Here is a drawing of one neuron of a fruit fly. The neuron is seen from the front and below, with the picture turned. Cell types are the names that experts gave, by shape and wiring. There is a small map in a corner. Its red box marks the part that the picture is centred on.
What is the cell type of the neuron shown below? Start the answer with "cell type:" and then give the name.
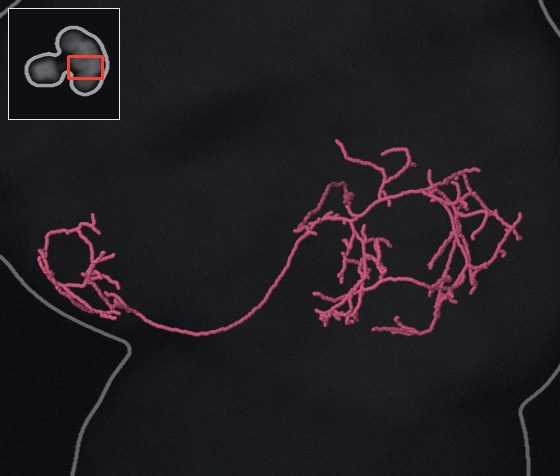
cell type: AVLP709m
